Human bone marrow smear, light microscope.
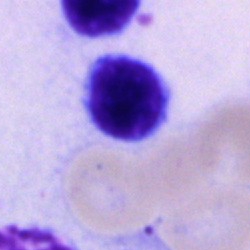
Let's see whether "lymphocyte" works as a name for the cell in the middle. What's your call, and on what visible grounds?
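Look first at the chromatin: it is dense and stains dark purple, and no nucleoli can be seen anywhere in the nucleus.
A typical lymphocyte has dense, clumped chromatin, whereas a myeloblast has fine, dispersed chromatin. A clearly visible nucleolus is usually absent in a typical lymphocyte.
So yes, lymphocyte is the right name here, and the dense chromatin is what speaks against blast. Almost no cytoplasm can be seen around the nucleus, and that on its own would not settle the question.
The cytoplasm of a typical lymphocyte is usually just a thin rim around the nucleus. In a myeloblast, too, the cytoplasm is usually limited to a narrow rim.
The outline is roughly round, and its edge is finely bumpy rather than smooth.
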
